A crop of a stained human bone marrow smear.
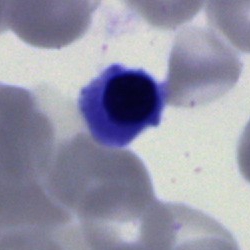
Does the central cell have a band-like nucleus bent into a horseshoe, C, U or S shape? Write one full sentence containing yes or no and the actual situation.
No, its nucleus is not drawn out; it is one compact round or oval mass.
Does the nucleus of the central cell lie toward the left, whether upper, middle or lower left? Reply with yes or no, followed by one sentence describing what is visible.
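No. The nucleus sits off-centre towards the right, with the wider rim of cytoplasm on the left.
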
